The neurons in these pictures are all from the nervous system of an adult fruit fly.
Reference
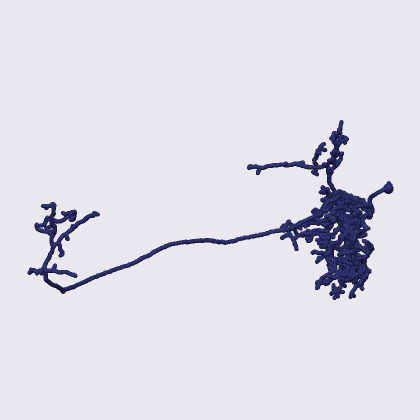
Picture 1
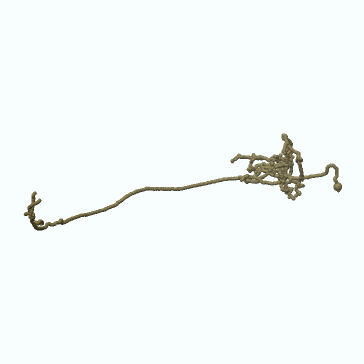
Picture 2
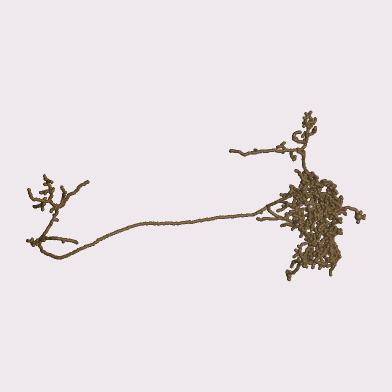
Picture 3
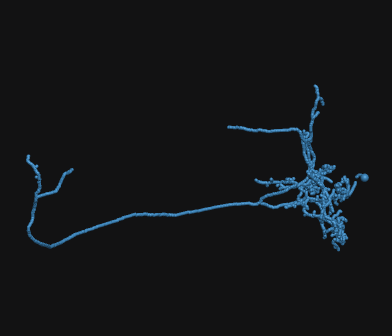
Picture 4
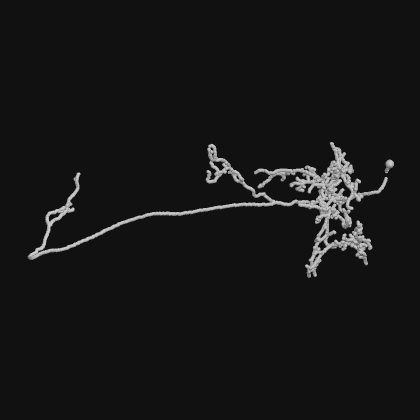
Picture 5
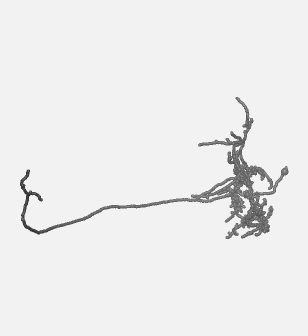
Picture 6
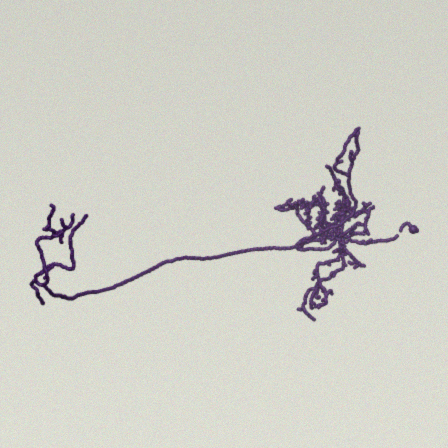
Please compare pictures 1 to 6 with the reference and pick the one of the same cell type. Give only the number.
2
